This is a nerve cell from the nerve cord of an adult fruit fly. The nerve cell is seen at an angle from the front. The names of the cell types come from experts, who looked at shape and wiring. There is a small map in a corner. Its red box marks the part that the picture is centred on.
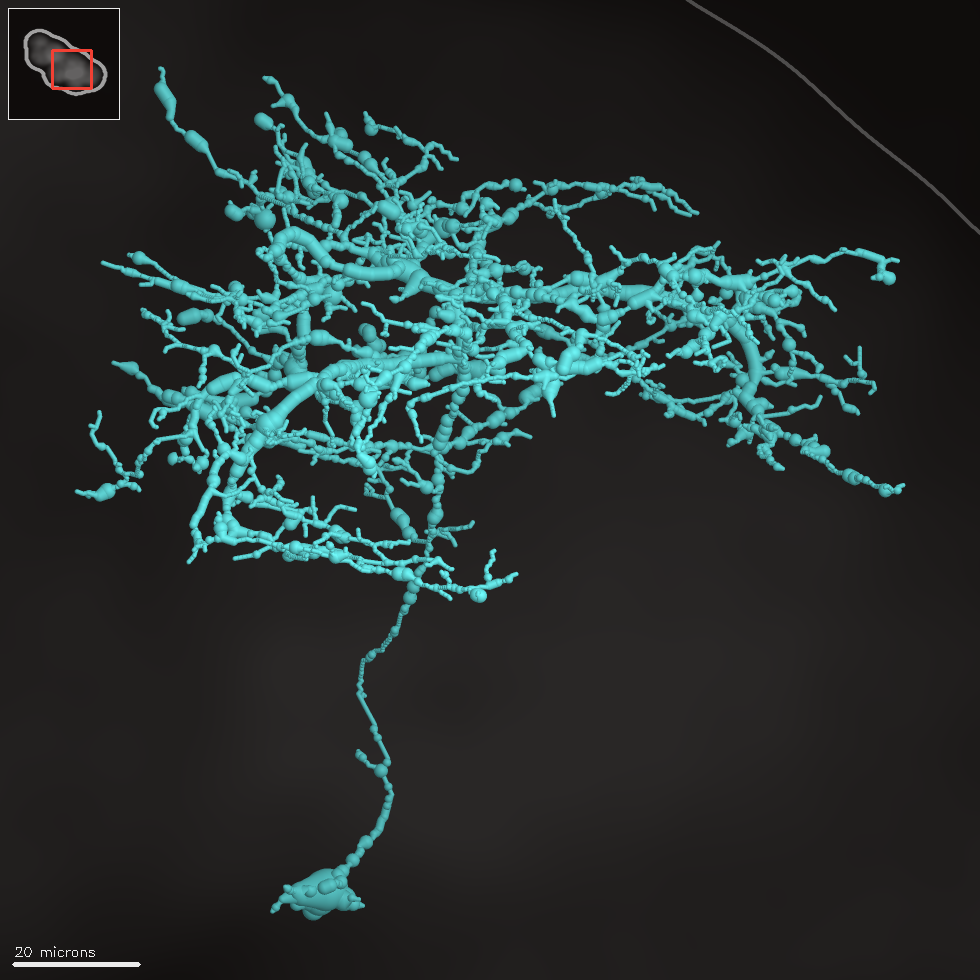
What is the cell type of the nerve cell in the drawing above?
IN02A008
